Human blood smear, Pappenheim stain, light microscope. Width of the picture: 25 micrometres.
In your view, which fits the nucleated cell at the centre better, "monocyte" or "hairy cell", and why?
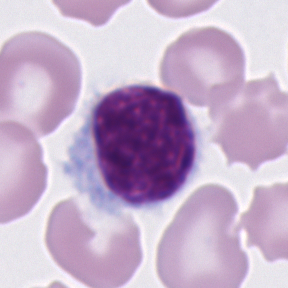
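I'd call this a hairy cell. The cell is about 12 micrometres across, and its nucleus, round in outline, is about 10 micrometres across and fills about 70% of the cell's area. That nucleus sits off-centre toward the right, and the pale blue cytoplasm forms a narrow rim that is widest on the left side. On the left, the outer edge of the cytoplasm looks ragged rather than smooth.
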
